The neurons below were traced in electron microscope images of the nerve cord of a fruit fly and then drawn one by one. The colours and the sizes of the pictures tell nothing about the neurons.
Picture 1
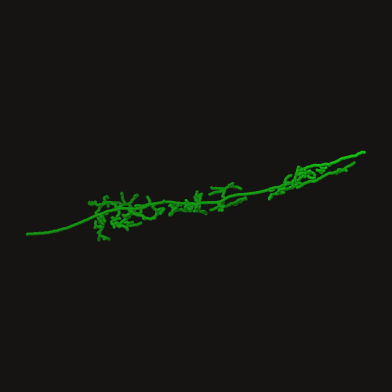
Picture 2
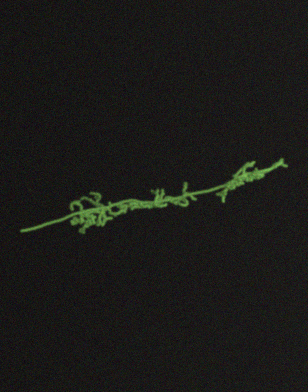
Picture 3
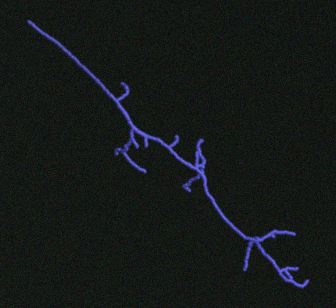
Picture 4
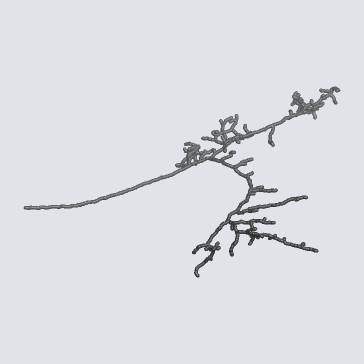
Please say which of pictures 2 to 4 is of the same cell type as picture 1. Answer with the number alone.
2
